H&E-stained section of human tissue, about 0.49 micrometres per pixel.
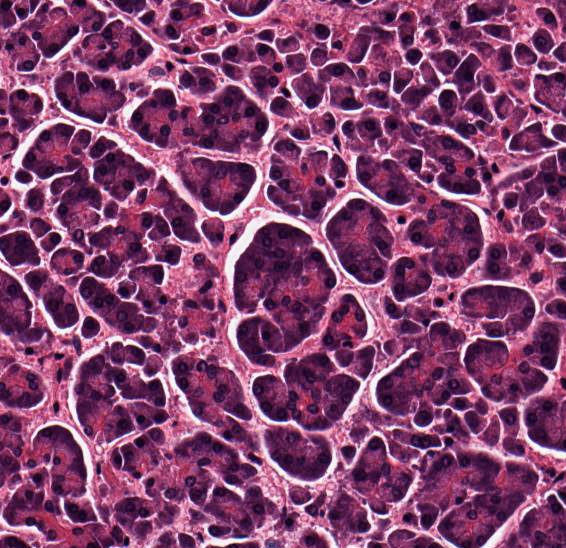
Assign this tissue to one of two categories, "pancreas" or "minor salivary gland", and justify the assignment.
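This is pancreas. Look at the clusters filling the whole field: pyramidal cells radiate around a central point to form acini, each cell with a single round dark nucleus toward its outer, basal end. Their cytoplasm is deep purple at the bases and pinker toward the centre, rather than pale and foamy.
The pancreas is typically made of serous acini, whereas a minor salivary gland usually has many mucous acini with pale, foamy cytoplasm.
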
